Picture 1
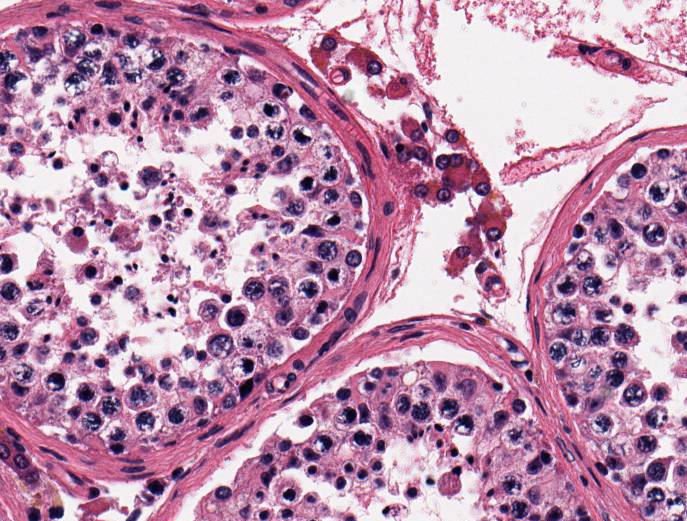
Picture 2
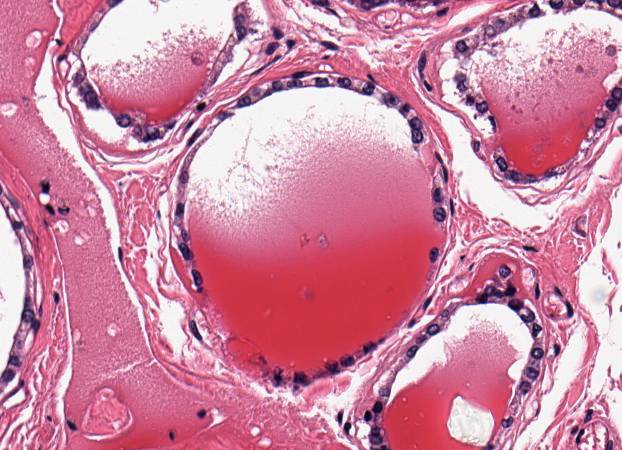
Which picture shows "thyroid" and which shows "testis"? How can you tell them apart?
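The testis is in the first picture, the thyroid in the second. In the testis, the tubules are lined by a stratified epithelium many cells deep, whereas each thyroid follicle has a single layer of flattened to low cuboidal cells.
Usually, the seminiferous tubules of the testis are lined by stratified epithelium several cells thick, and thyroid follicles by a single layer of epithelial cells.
Within the tubules, many cells have large round nuclei with coarse, clumped dark chromatin, and numerous small, round, densely dark nuclei lie toward the centres.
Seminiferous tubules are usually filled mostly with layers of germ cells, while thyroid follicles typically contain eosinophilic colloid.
At top centre, between tubules, sits a small cluster of cells with abundant deep pink cytoplasm and round dark nuclei. The thyroid lining nuclei are small, round, darkly staining and evenly spaced, and thin bands of pink fibrous connective tissue separate follicles of differing size, the largest in the centre.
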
